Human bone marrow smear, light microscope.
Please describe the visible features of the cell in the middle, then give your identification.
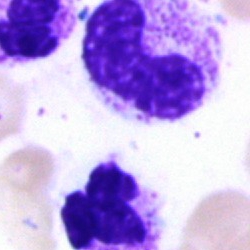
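First, the nucleus: it bends into a kidney or horseshoe shape with a deep indentation, and its hollow faces the upper right of the cell. The chromatin is dark purple and coarsely clumped, broken by small paler patches. I can't see any vacuoles in the cytoplasm. The cell is a band neutrophil.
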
